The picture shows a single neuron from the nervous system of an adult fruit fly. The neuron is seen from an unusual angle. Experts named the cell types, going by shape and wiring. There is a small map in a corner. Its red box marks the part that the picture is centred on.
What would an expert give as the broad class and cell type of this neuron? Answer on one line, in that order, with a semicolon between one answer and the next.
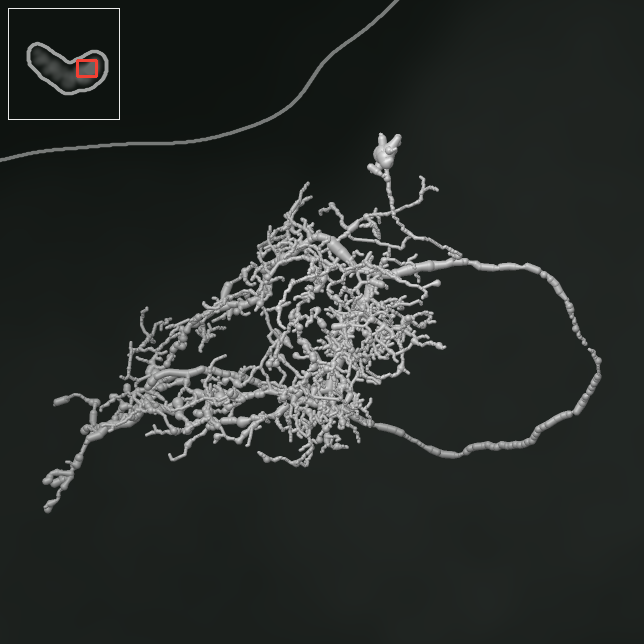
central-brain intrinsic neuron; PLP213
